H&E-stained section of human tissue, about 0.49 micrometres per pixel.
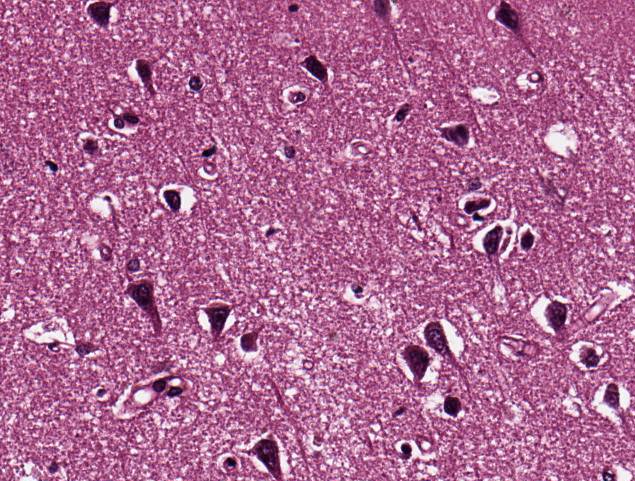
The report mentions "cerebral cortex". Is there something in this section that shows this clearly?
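For cerebral cortex, the part that fits best is the larger cells: they're neurons with triangular, pyramidal cell bodies tapering into a single process.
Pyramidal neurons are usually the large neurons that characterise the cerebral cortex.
The rest is simply what's there: scattered single cells in a continuous fine pink neuropil, with no epithelium or glands anywhere in the field. The neuronal cell bodies and their nuclei stain dark purple and look shrunken, and small round dark nuclei with little visible cytoplasm sit between the neurons.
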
